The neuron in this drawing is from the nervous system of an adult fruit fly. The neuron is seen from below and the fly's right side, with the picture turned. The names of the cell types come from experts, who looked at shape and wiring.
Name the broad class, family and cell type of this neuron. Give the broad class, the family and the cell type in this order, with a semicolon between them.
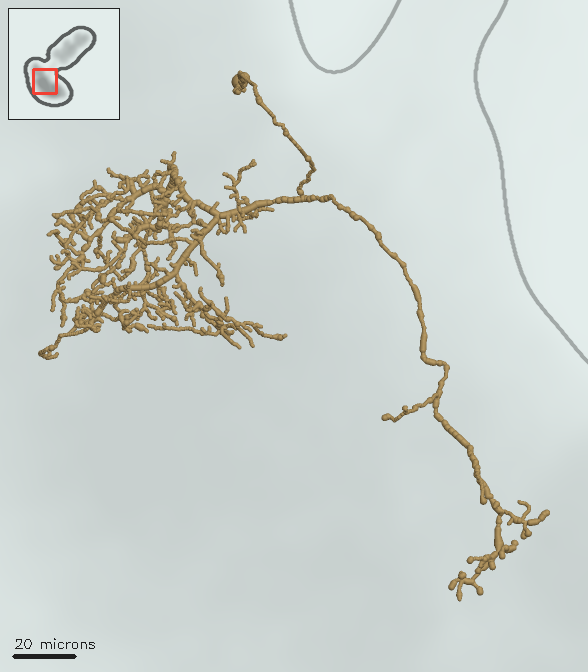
central-brain intrinsic neuron; hemilineage LB3; CB0432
